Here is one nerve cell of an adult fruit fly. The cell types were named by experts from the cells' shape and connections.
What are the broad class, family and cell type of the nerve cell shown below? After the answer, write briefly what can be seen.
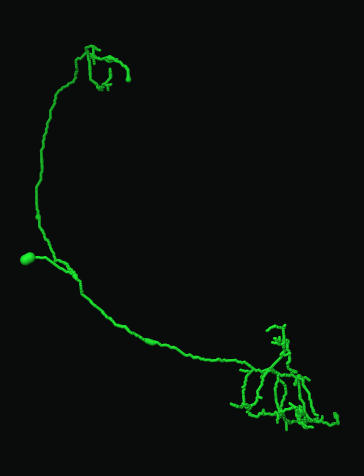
It is an optic-lobe intrinsic neuron. Its family is MeLo. The cell type is MeLo3a. Its cell body lies on the left of the picture. In this view it is about as wide as it is tall.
